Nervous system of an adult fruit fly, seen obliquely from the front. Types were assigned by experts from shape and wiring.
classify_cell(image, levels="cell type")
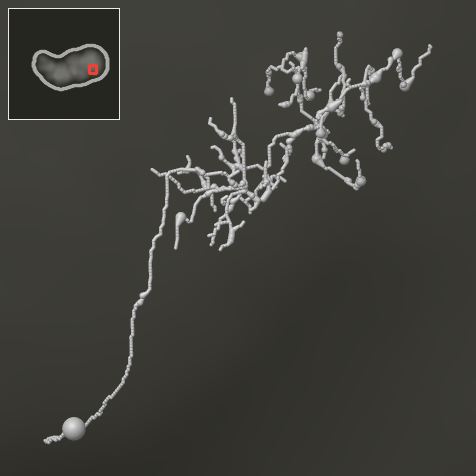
Li27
